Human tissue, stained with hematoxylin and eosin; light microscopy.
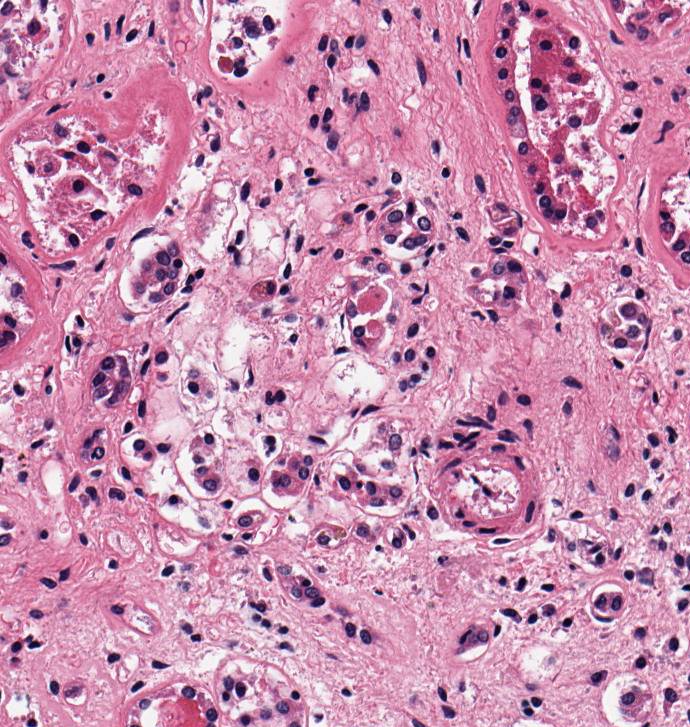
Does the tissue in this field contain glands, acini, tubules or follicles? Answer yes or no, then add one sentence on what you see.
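Yes. Tubular profiles with thick, homogeneous pink rims lie along the upper edge of the field, at the upper left and upper right.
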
